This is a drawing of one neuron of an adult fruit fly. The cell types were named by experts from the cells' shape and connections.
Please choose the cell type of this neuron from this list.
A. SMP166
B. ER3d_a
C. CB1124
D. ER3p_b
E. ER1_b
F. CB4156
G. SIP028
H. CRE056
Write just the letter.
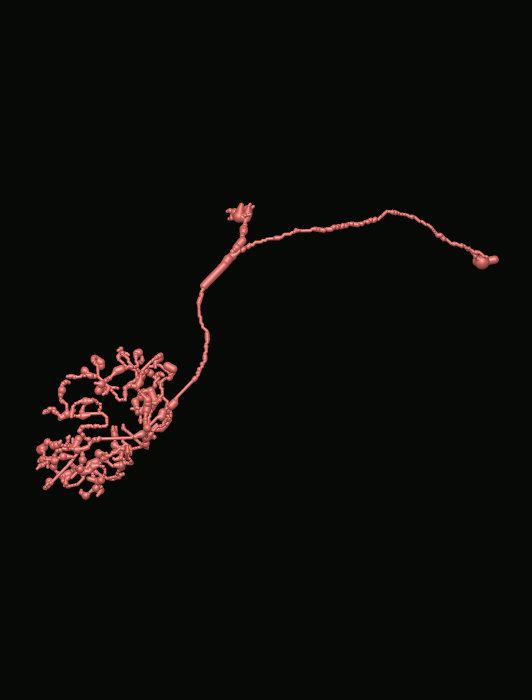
B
